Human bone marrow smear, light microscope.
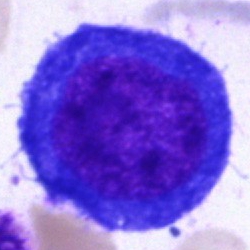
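Proerythroblast, the central cell in a stained human bone marrow smear. Checked first, the chromatin is finely stippled, with a few darker patches. Checked next, the cytoplasm contains no visible granules and no vacuoles. Checked last, the cell surface carries fine hair-like projections extending outward.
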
